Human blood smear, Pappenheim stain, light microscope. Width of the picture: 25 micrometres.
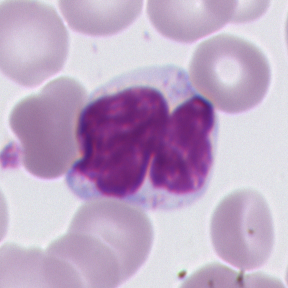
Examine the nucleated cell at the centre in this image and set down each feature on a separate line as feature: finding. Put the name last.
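Nucleus: a deep cleft runs up from the lower edge, giving two broad lobes
Nuclear size: about 13 by 10 micrometres, as I measure it
Cytoplasm: only a narrow rim, since the nucleus fills most of the cell
Colour: pale grey-blue, I'd say
Dots: fine, faint and purplish, scattered through the cytoplasm
Name: large granular lymphocyte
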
